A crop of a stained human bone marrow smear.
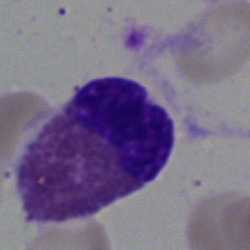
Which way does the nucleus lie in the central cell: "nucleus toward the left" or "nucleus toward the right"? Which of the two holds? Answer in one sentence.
The nucleus is placed toward the right, whether upper, middle or lower.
